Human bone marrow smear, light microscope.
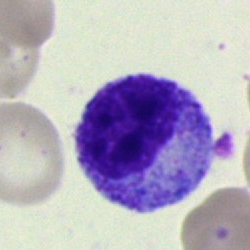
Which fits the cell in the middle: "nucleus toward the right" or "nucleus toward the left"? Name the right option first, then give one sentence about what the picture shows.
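Nucleus toward the left. The nucleus lies toward the upper left of the cell.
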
